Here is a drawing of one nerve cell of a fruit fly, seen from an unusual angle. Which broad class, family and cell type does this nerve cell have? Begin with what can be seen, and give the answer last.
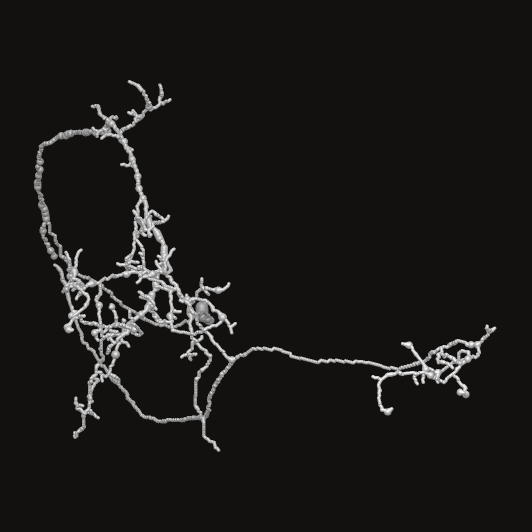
The picture shows dozens of branch ends. In this view it is about as wide as it is tall. Its broad class is central-brain intrinsic neuron. The family is hemilineage VLPl&p1_posterior. The cell type is SMP568_a.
